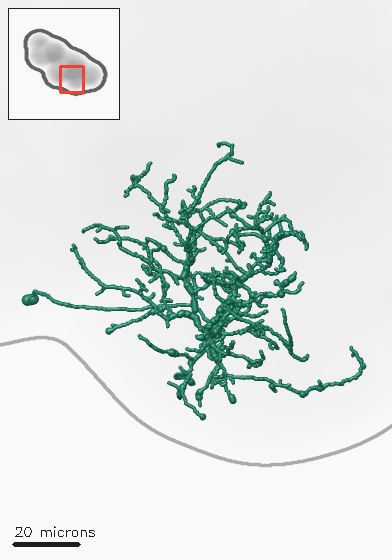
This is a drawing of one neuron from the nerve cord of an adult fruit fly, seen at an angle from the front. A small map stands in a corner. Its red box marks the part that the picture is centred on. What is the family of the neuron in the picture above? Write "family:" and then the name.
family: hemilineage 20A.22A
